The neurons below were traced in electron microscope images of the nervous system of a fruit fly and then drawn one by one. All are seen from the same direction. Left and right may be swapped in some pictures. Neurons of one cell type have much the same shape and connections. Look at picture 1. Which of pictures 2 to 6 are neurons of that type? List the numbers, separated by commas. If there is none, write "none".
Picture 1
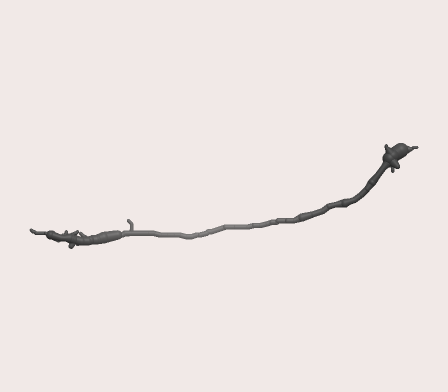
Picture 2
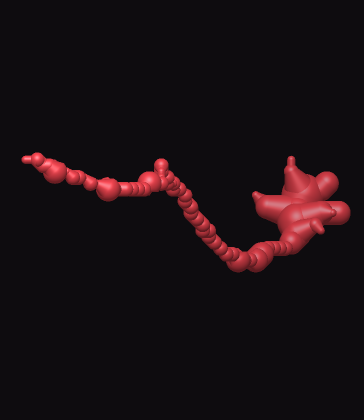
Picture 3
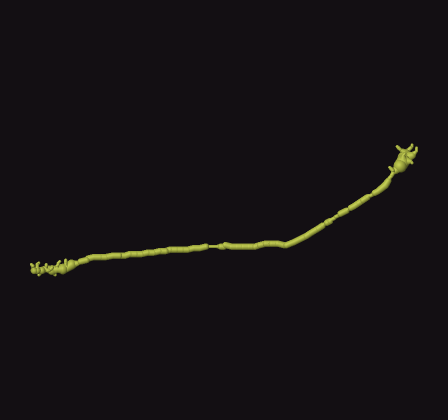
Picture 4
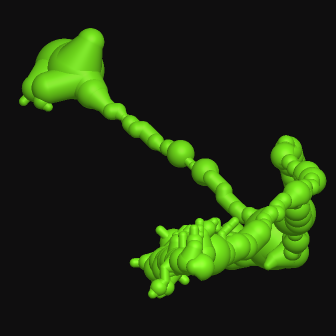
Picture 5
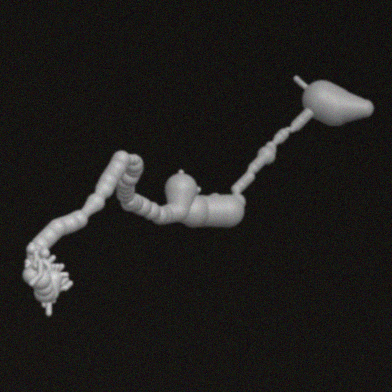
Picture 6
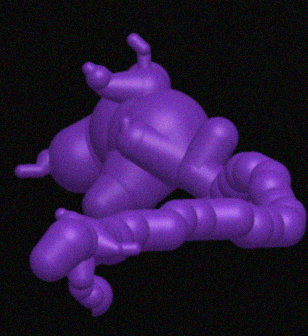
2, 3, 6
